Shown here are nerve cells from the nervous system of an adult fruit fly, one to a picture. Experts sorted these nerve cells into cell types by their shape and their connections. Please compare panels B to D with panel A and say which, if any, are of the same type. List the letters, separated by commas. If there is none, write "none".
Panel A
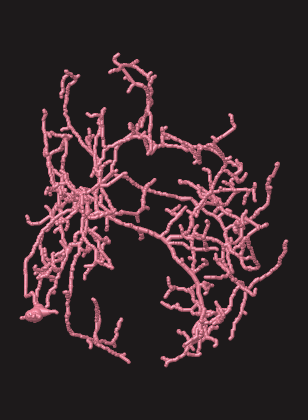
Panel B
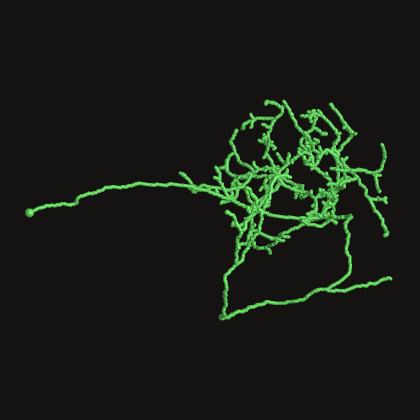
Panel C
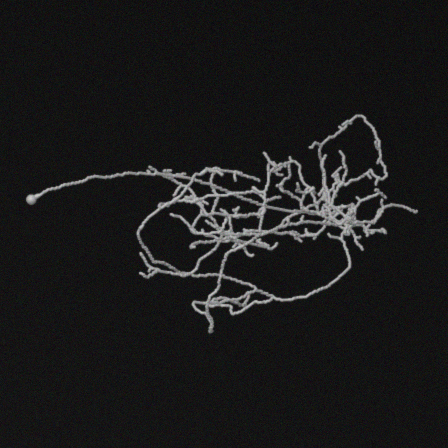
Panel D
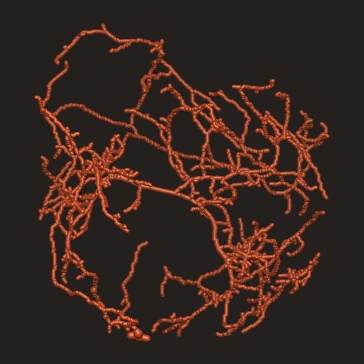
D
